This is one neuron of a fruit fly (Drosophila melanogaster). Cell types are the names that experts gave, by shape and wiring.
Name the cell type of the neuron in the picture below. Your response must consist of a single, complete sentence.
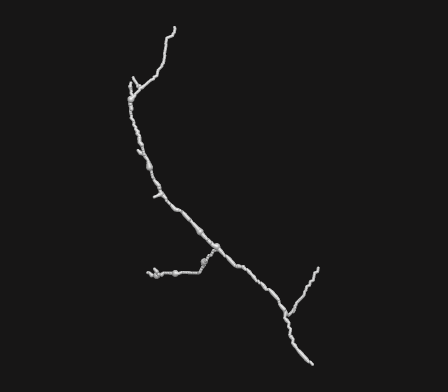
The cell type held by this neuron is SNta35.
